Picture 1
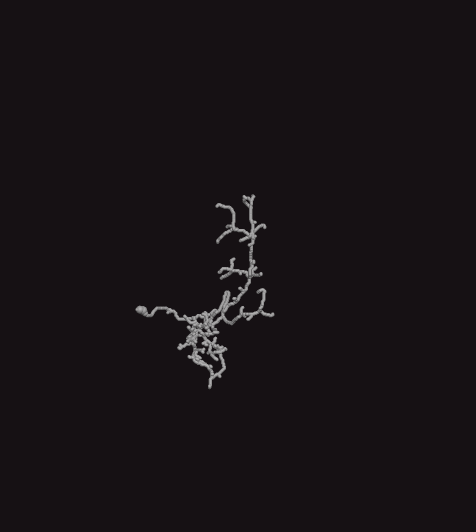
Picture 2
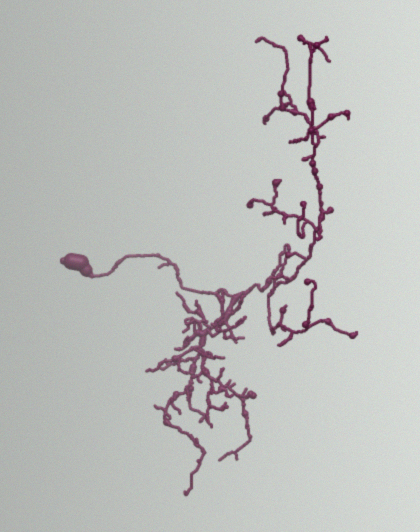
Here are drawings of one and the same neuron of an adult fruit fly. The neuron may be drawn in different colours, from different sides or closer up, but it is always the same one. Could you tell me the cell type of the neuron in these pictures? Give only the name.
LPi3b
